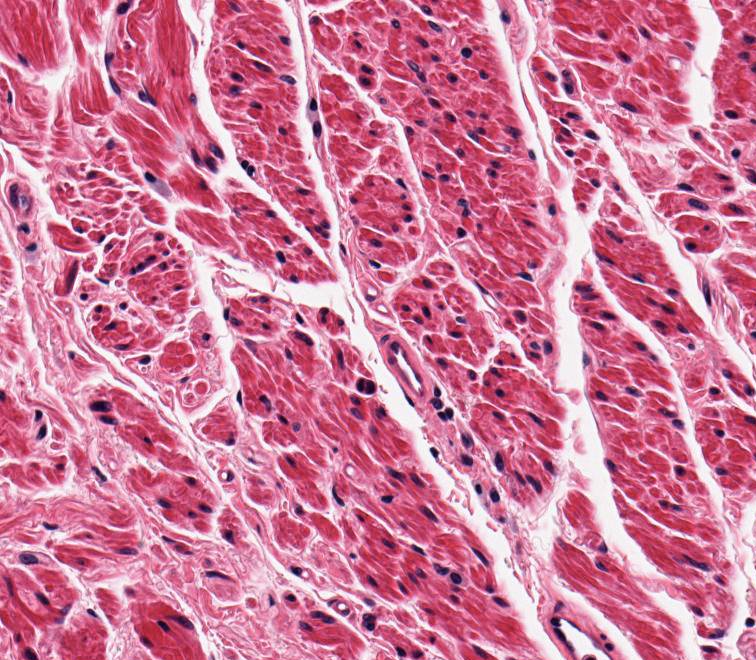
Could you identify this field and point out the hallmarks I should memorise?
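That's smooth muscle. Its fibres are grouped in bundles running diagonally from the upper left toward the lower right.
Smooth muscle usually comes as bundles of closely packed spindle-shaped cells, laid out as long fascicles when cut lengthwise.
Only a scant amount of pale pink connective tissue lies between the bundles, a small thin-walled vessel sits in a cleft between them near the centre, and there's no fat.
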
